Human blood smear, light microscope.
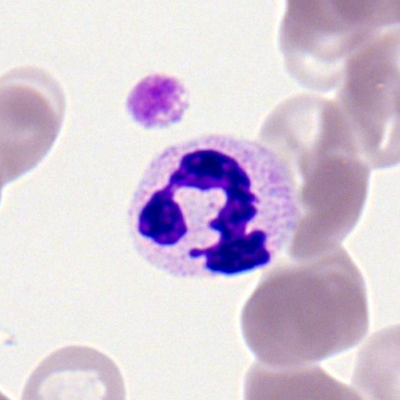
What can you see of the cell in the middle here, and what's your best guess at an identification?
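See how the nuclear lobes curve around a patch of pale cytoplasm near the centre of the cell? The chromatin is dark purple and coarsely clumped. There's plenty of pale pink cytoplasm too, filled with fine pinkish-violet granules. That's a segmented neutrophil.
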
